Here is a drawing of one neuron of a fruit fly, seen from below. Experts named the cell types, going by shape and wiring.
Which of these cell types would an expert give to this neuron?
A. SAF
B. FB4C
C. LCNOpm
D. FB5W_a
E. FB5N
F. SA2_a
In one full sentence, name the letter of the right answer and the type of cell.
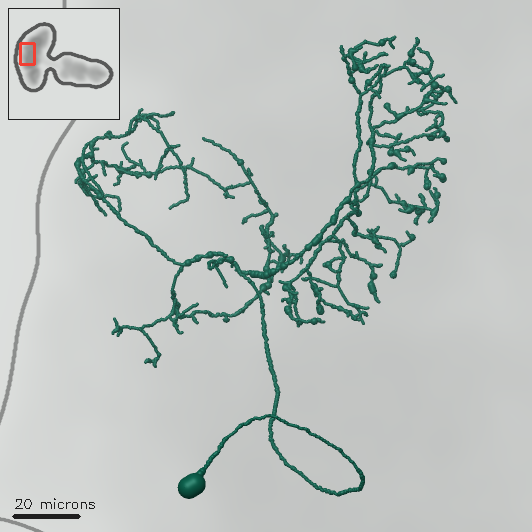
It is FB5N, given as option E, that the neuron is by cell type.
